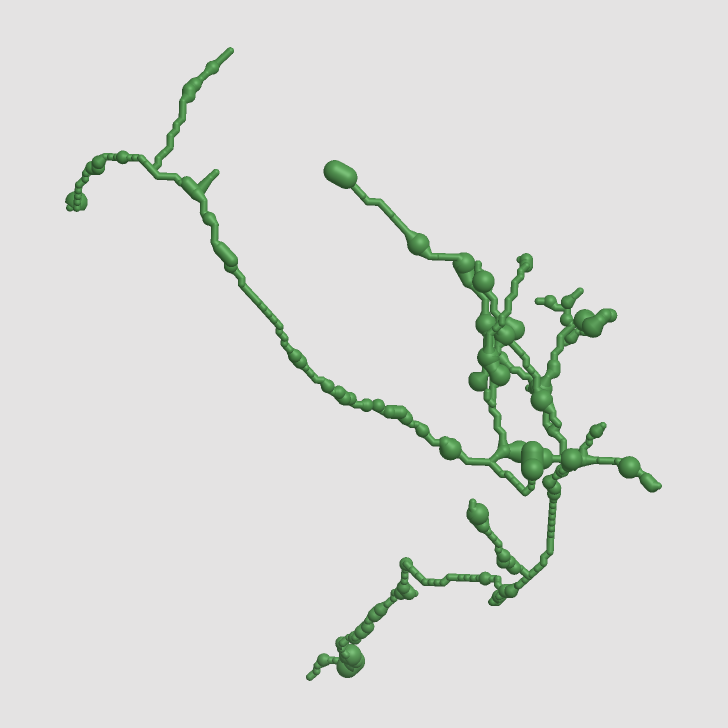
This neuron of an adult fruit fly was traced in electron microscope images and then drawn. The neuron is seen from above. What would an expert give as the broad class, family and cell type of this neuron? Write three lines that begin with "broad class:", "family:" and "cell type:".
broad class: sensory neuron entering the brain
family: class gustatory
cell type: LB2b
